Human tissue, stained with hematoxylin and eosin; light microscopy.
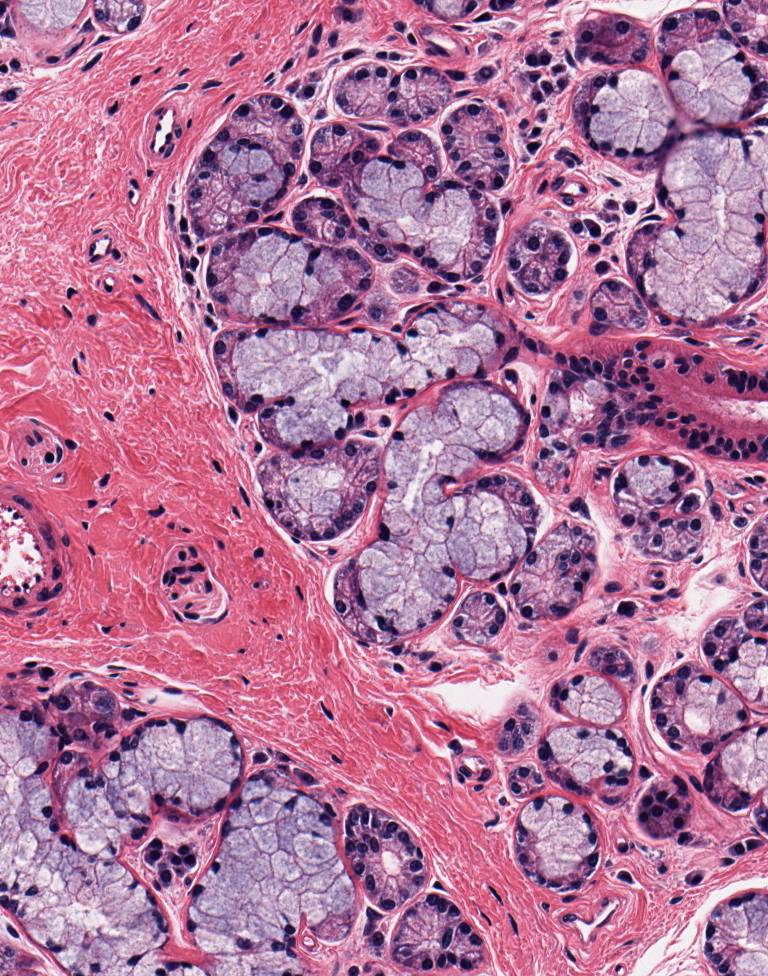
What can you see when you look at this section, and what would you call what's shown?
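The larger acini here are mucous cells with pale bluish-grey, foamy cytoplasm and dark nuclei flattened against the cell base. No fat cells in the stroma. That's minor salivary gland.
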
